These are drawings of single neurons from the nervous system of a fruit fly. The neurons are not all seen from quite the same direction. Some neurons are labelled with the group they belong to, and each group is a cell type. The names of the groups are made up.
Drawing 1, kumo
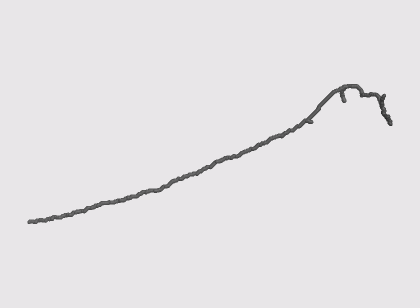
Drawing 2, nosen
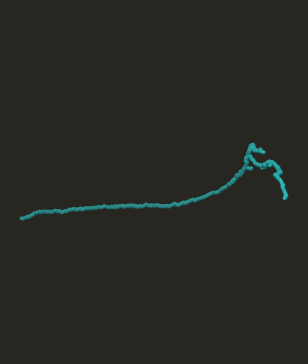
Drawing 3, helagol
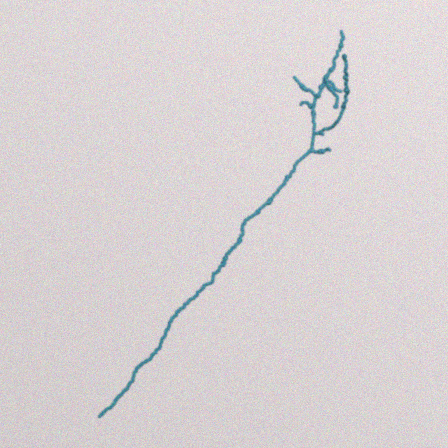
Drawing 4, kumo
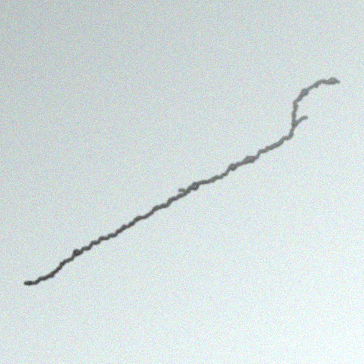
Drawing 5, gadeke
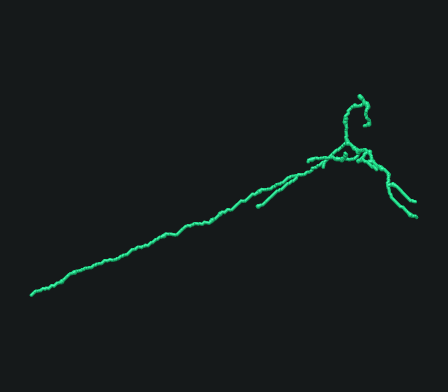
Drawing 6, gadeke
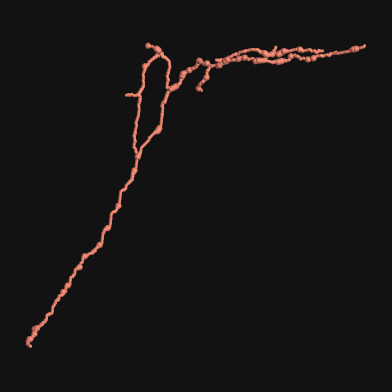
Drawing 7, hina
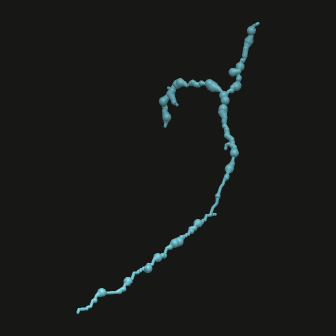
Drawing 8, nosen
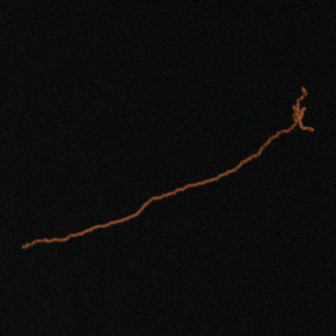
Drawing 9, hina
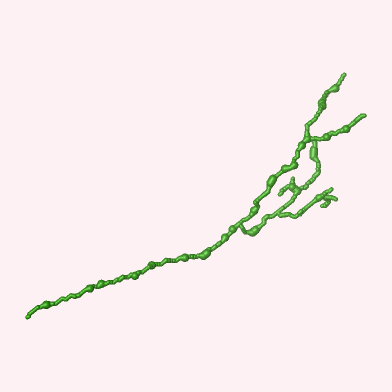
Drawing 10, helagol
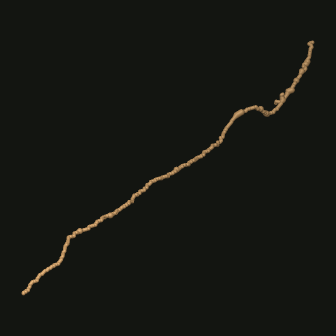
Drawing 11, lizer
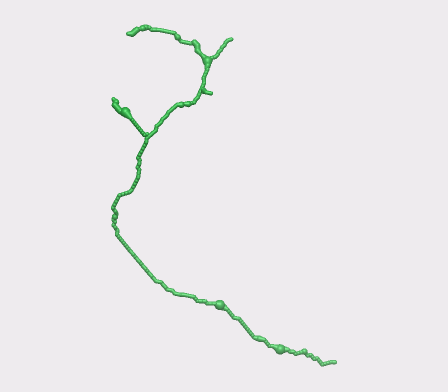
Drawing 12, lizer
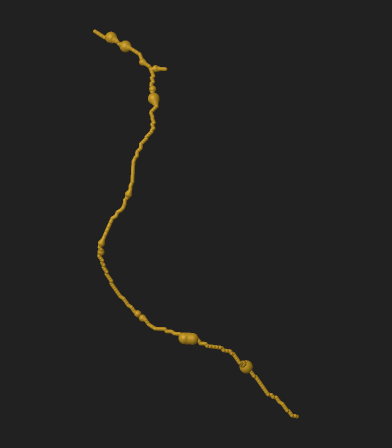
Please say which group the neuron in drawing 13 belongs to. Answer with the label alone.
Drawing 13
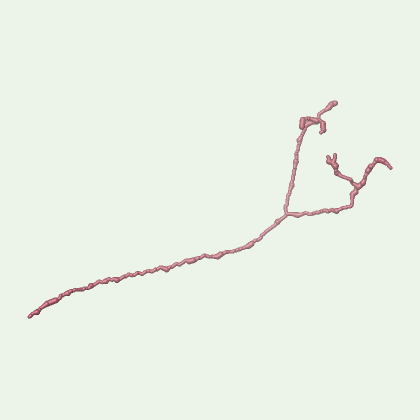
hina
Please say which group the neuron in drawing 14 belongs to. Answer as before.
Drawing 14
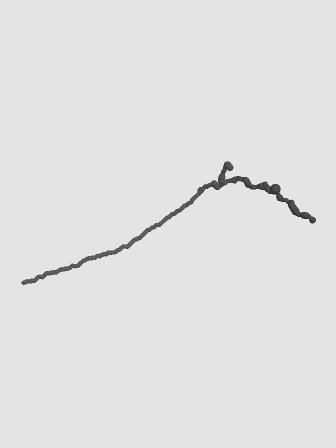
nosen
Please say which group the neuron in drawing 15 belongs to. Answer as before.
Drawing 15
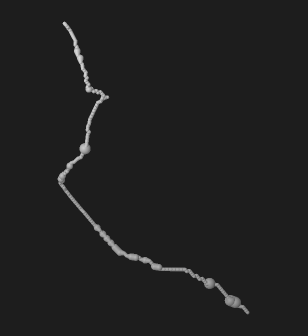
lizer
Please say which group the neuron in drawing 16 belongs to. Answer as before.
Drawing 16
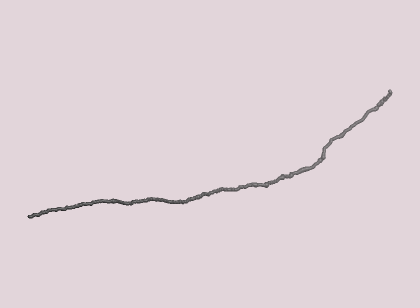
kumo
